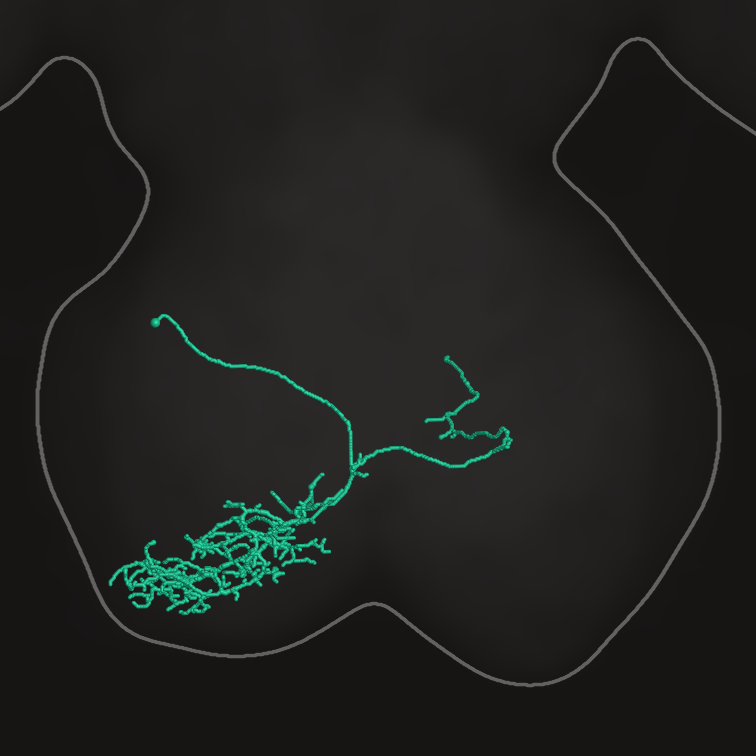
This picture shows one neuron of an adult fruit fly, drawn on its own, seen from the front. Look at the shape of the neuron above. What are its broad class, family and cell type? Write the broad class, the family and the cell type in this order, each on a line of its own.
nerve-cord intrinsic neuron
hemilineage 23B
IN23B040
